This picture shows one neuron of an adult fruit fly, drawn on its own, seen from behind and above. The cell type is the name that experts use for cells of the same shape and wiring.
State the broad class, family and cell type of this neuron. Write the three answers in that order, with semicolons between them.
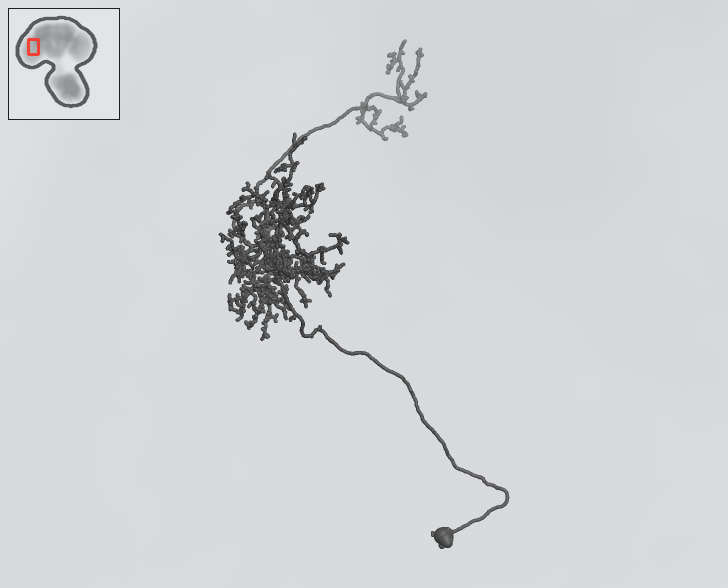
optic-lobe intrinsic neuron; Tlp; Tlp13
